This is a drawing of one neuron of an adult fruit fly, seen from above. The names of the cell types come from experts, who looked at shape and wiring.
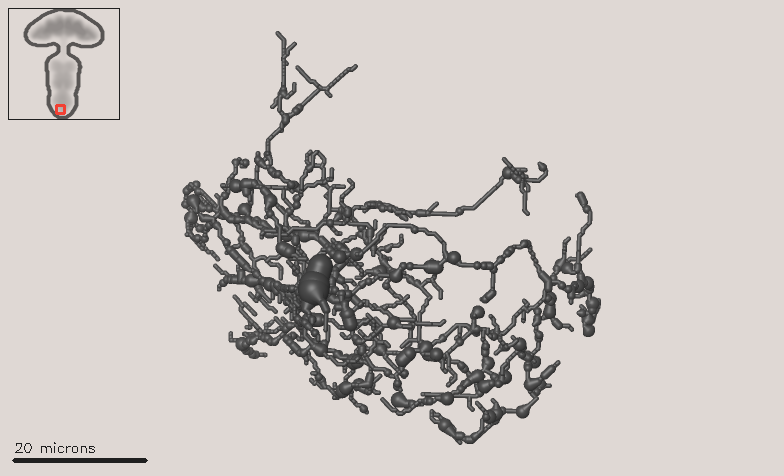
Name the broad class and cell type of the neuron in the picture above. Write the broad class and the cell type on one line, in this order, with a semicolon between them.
nerve-cord intrinsic neuron; INXXX378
